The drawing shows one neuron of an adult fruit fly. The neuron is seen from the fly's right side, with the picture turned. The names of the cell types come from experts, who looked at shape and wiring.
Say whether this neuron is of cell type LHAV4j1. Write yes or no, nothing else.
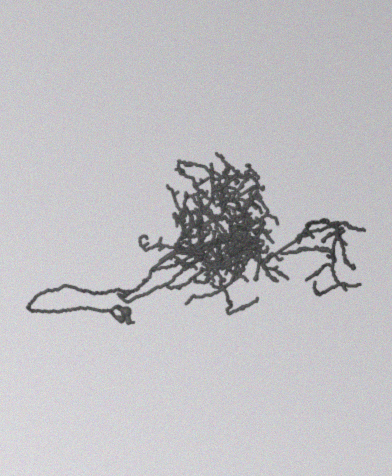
yes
